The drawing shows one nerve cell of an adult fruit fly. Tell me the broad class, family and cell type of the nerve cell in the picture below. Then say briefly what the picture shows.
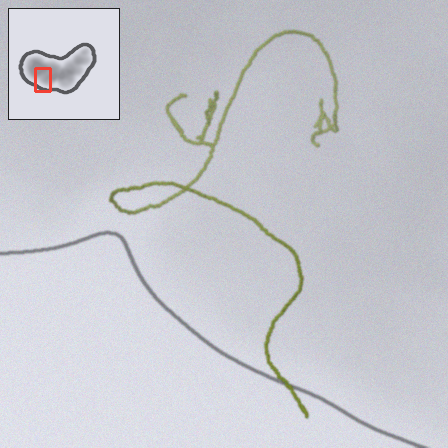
This is a sensory neuron entering the brain. Its family is called class olfactory. The cell type is ORN_VM7d. The drawing shows no cell body. There are a dozen or fewer branch ends.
